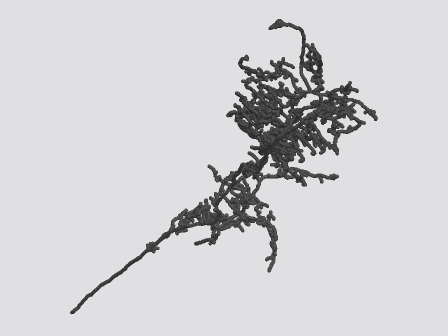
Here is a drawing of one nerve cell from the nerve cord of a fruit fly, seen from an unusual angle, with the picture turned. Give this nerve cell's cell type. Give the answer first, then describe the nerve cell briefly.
It is of cell type ANXXX055. This is an ascending neuron. The picture shows dozens of branch ends. As drawn here it is about as wide as it is tall.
